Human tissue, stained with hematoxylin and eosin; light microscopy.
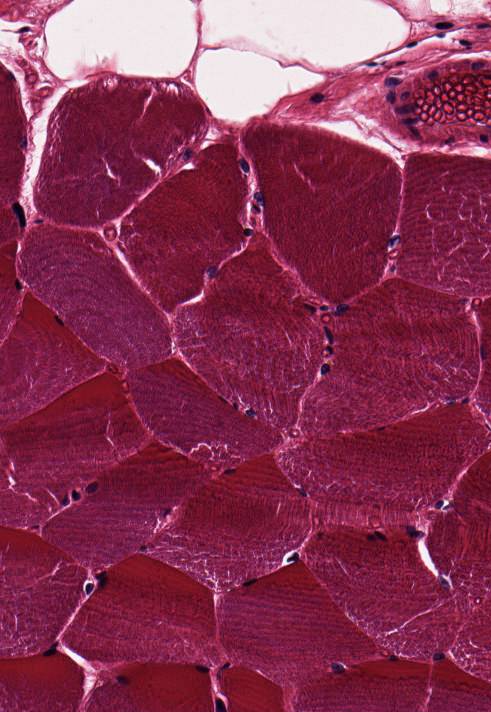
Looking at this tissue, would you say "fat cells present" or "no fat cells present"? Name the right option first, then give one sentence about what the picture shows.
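Fat cells present. Empty-looking white fat cells lie along the top edge of the field.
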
